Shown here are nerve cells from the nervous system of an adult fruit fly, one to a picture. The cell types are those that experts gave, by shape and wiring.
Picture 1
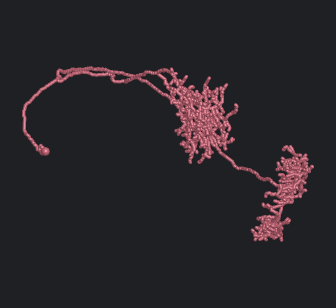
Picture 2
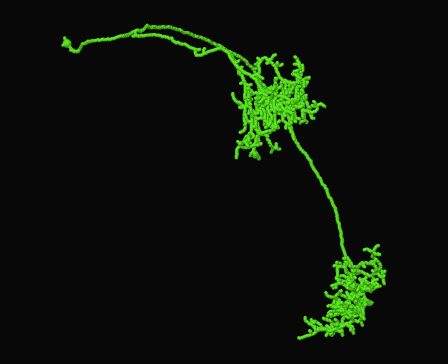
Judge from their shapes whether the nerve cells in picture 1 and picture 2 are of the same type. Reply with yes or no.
yes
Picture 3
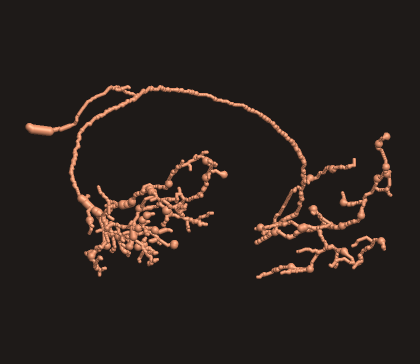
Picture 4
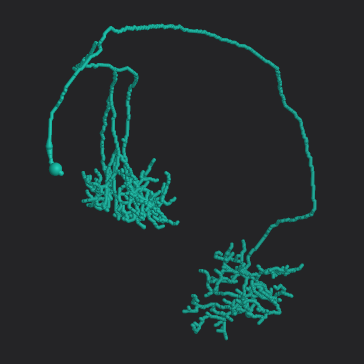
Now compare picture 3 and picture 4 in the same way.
no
